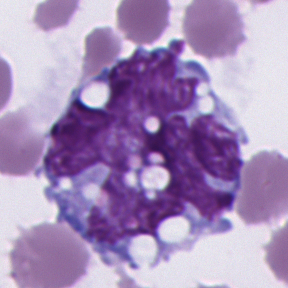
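Monocyte, stained peripheral blood smear. Outline irregular, small ragged bumps along the edge. Nucleus irregular, folded into several lobes. Numerous round clear vacuoles of varying size scattered through the cell. No distinct coloured granules in the cytoplasm.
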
